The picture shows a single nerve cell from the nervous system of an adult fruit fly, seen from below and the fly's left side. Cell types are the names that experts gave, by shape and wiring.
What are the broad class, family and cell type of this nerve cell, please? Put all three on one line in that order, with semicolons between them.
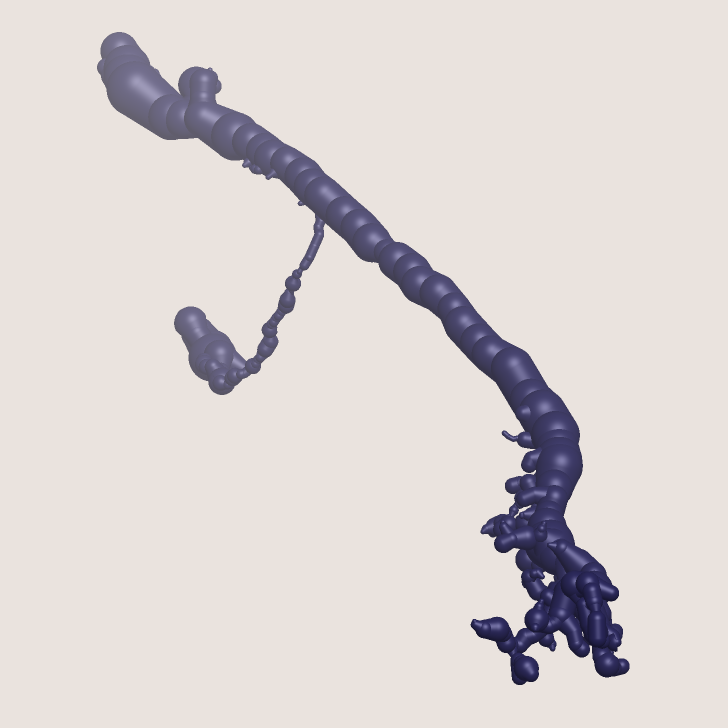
visual projection neuron; OCG; OCG01a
